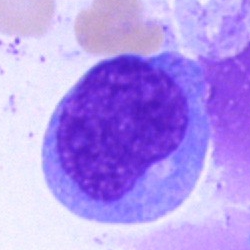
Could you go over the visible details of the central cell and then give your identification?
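Look first at the edge: the cell has a smooth outline, round to oval. The nucleus sits off-centre toward the upper left, so the rim of cytoplasm is wider on the right and below. Now follow the chromatin, which is dark purple with a finely stippled, mottled texture. Search the cytoplasm and you will find no visible granules. The cell is a monocyte.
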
